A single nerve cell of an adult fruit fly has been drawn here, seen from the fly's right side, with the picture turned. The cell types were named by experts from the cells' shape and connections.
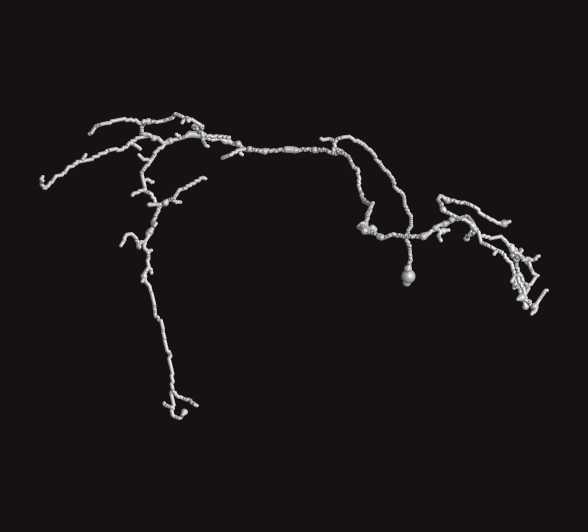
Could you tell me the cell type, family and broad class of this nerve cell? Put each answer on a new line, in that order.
SMP216
hemilineage SLPpl1
central-brain intrinsic neuron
